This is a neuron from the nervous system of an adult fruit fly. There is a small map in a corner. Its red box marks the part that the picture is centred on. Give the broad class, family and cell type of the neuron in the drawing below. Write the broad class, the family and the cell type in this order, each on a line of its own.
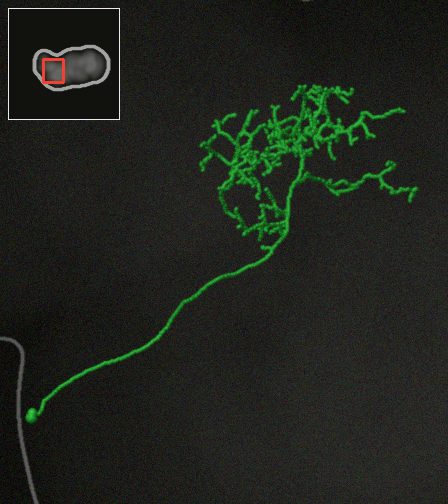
nerve-cord intrinsic neuron
hemilineage 12A
IN12A063_e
